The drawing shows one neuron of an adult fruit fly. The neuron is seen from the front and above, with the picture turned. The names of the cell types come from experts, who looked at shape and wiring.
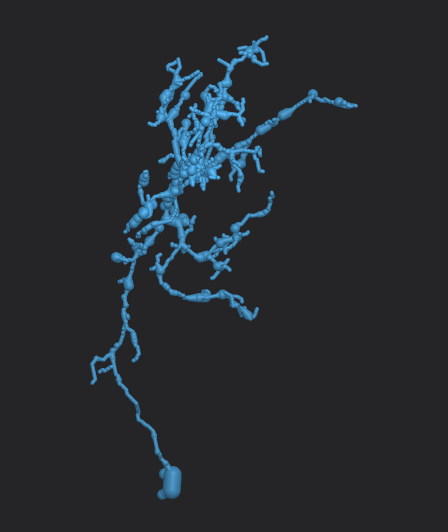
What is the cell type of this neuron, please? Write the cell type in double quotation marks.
"IN20A.22A052"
